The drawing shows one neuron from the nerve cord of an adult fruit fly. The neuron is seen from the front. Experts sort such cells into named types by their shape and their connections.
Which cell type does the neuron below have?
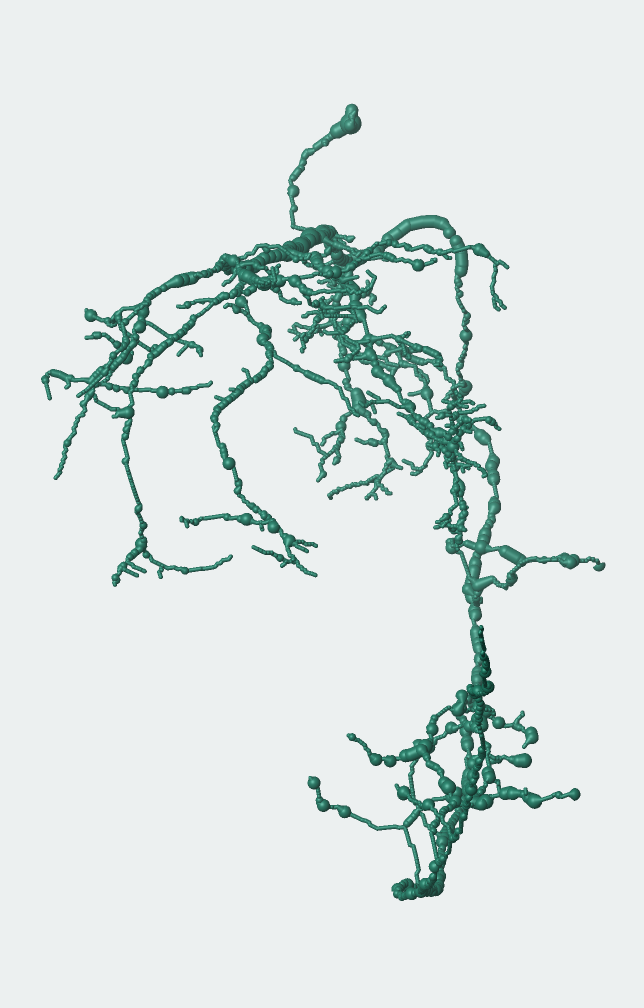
AN17B013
